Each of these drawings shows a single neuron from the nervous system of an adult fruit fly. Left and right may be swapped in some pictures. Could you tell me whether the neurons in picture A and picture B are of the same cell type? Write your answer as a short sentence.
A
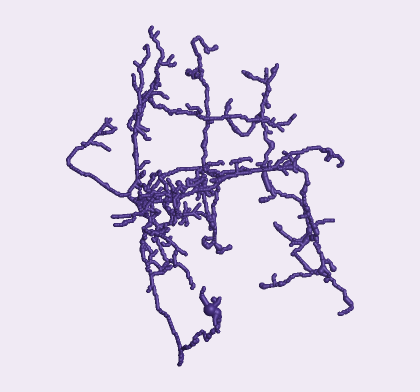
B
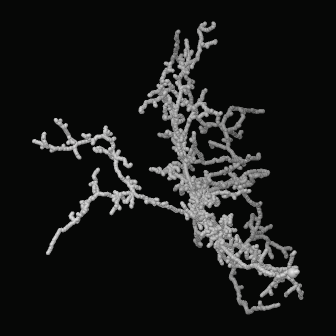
They are of different cell types.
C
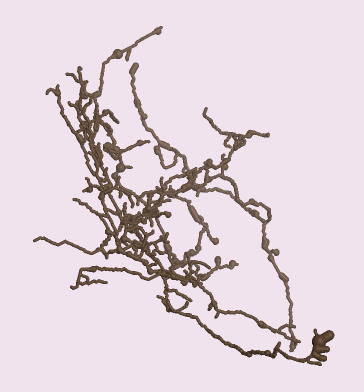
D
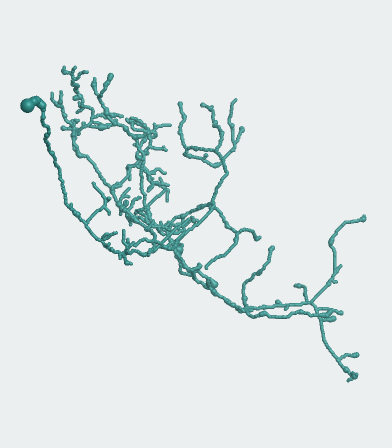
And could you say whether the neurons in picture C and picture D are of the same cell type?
They are of different cell types.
